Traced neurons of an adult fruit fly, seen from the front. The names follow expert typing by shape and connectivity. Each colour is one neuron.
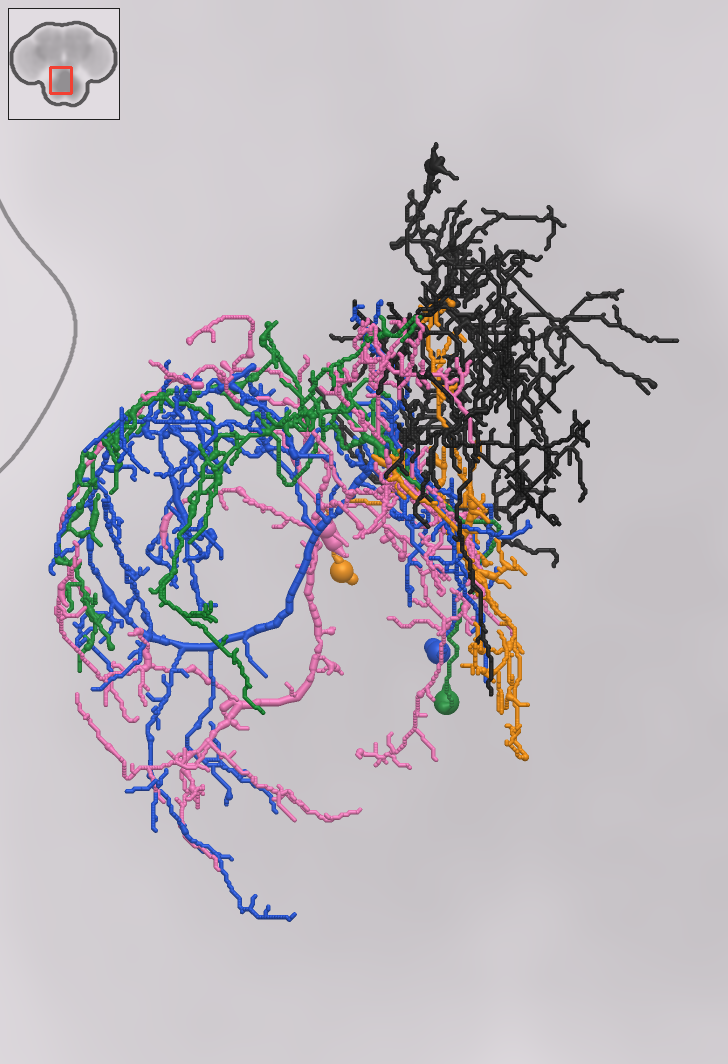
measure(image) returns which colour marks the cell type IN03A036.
blue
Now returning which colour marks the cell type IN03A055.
green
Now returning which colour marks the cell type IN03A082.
orange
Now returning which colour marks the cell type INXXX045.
black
